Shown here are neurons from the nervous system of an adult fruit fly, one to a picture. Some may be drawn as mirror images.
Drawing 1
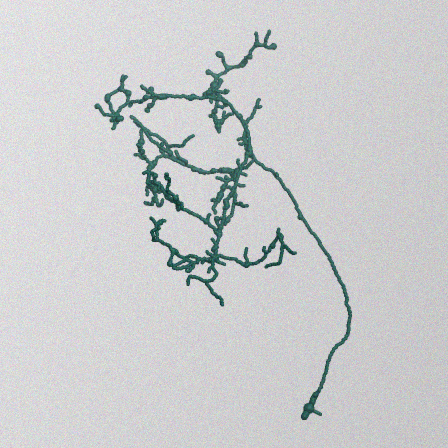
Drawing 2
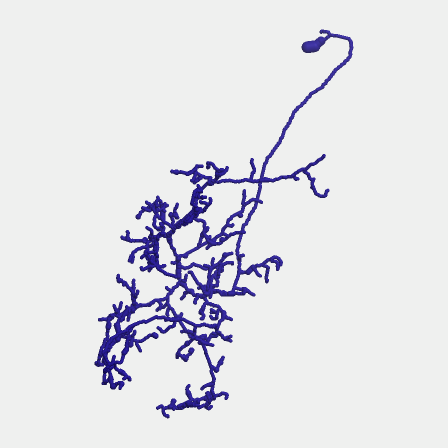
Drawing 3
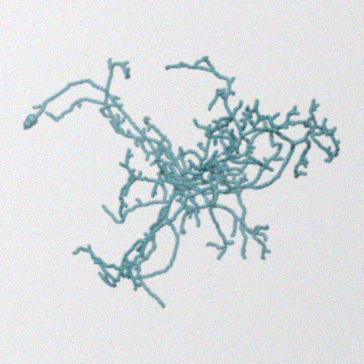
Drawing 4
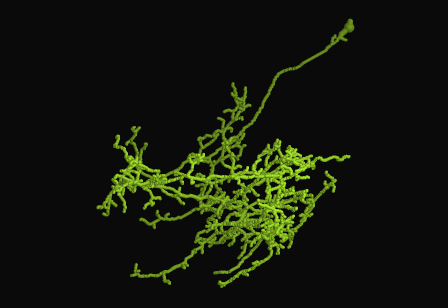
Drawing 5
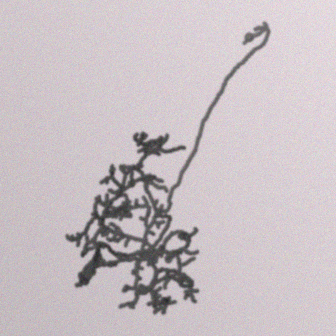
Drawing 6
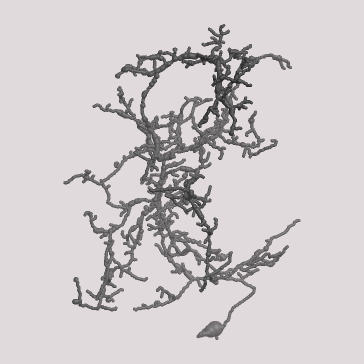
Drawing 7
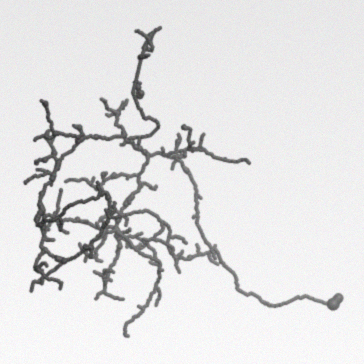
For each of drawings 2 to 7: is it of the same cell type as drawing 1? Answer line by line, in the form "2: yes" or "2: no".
2: yes
3: no
4: no
5: yes
6: no
7: no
